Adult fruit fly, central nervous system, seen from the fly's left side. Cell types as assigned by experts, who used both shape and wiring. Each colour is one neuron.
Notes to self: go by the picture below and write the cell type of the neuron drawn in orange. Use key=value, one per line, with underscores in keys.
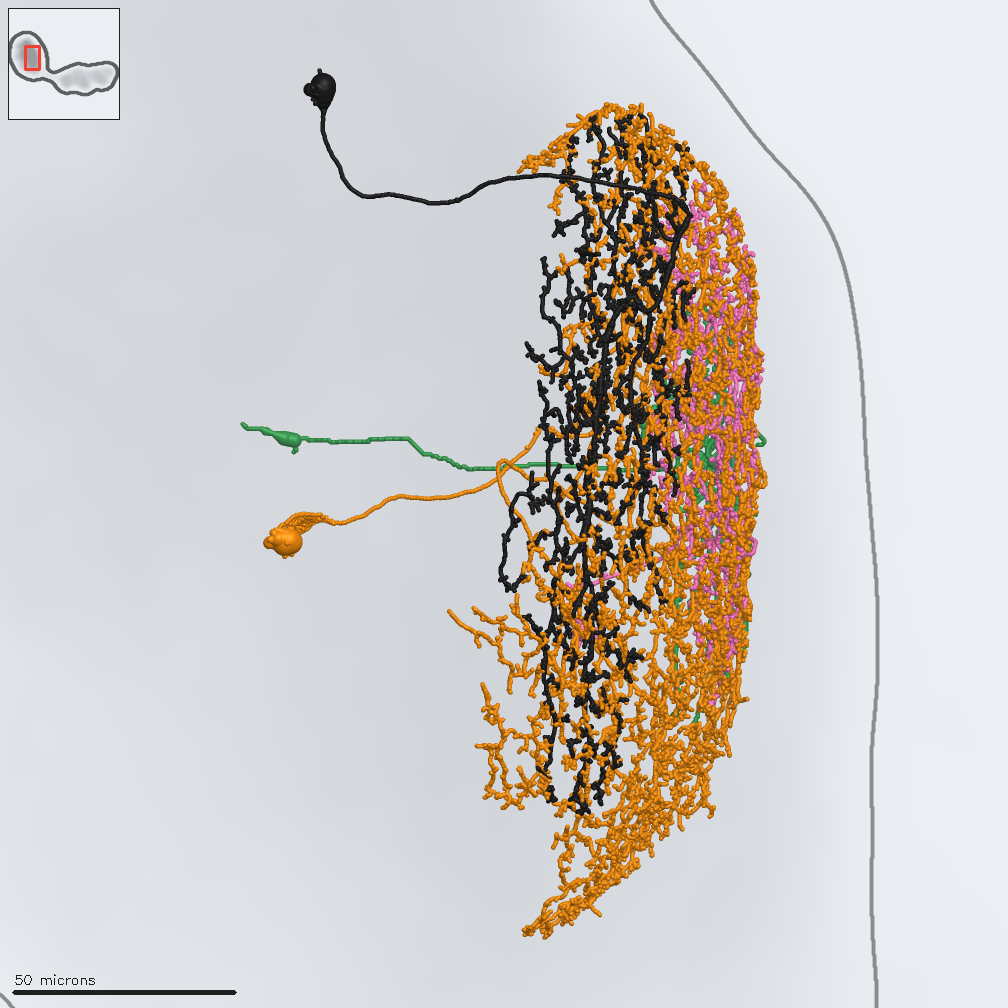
cell_type=Li29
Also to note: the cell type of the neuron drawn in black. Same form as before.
cell_type=Li28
